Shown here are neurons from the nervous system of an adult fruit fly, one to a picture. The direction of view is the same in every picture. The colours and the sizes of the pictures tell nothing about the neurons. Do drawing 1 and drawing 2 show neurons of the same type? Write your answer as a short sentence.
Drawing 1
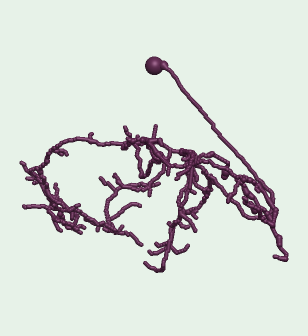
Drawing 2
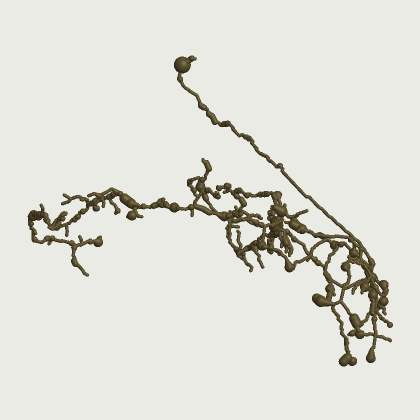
They are of different cell types.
